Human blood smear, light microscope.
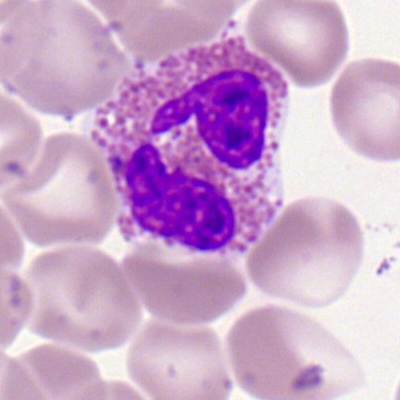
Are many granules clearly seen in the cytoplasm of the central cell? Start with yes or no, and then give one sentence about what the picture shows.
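Yes. Numerous granules pack the cytoplasm throughout.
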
